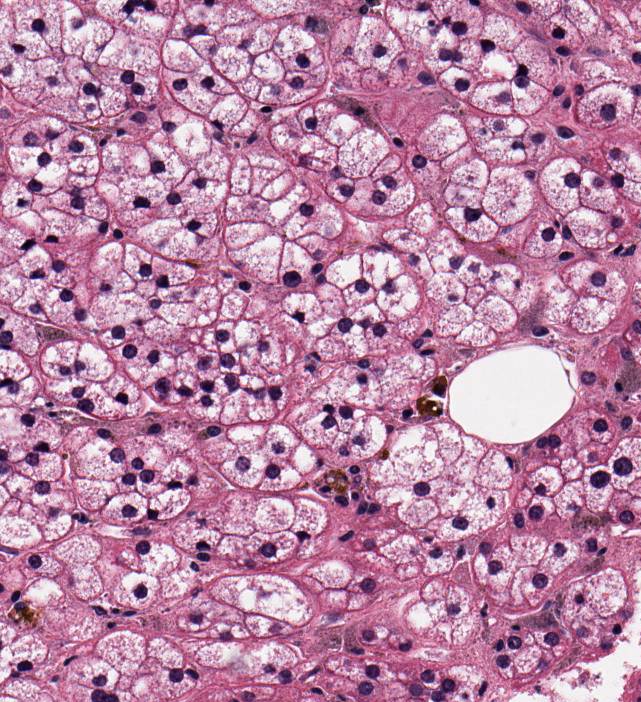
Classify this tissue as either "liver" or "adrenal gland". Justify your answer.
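Adrenal gland, not liver. The cells have abundant pale, clear to finely bubbly cytoplasm.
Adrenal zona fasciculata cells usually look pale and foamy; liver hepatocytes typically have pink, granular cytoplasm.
Thin pink lines sharply outline cell boundaries; delicate pink strands, not broad fibrous bands, divide the nests.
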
